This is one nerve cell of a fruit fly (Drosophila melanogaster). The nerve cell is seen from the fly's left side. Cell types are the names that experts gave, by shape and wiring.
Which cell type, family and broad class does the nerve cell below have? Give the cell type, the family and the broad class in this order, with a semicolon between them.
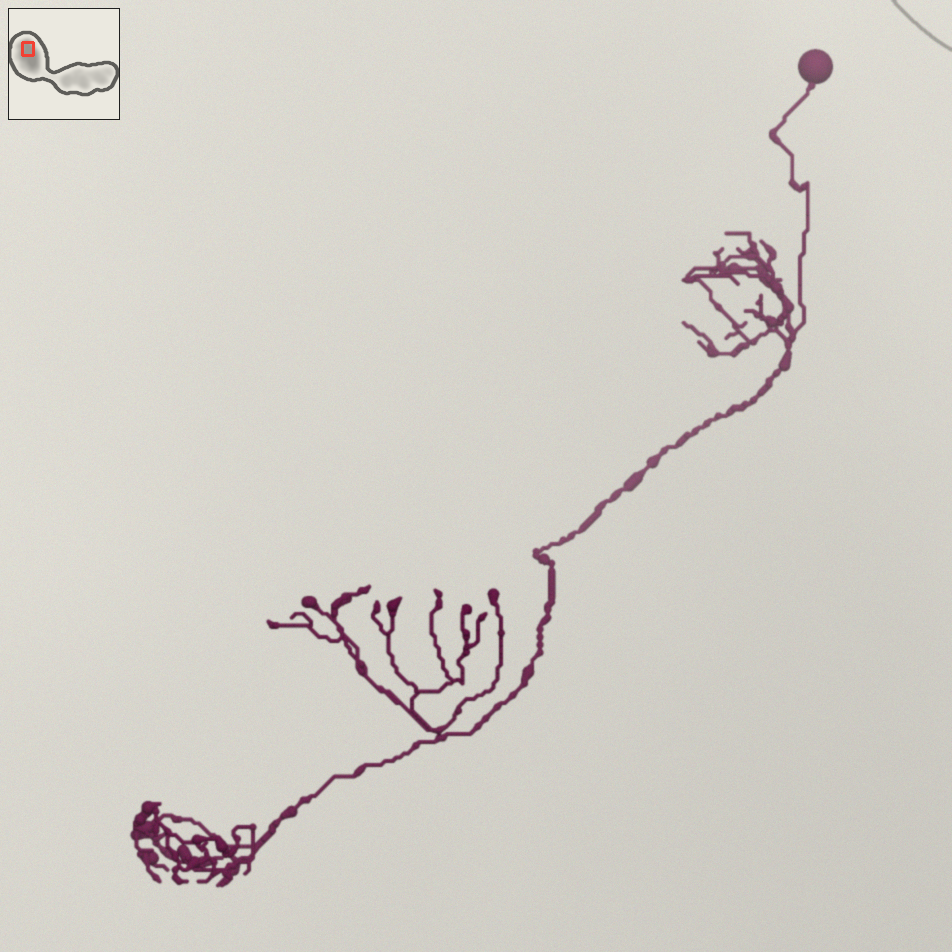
PFNv; class CX; central-brain intrinsic neuron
